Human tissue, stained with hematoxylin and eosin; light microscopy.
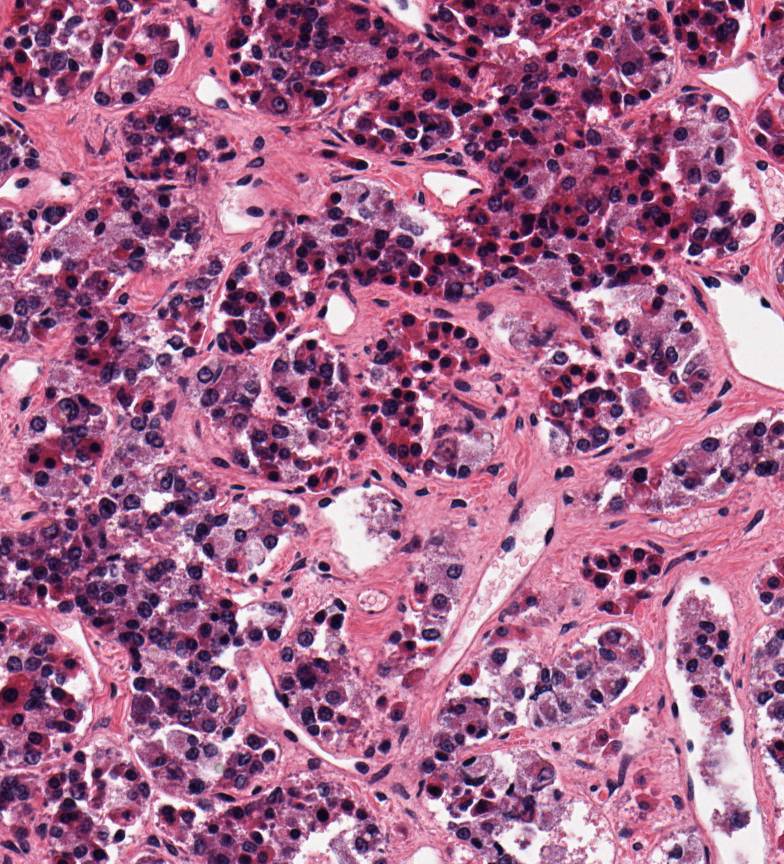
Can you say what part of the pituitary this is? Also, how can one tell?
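This is the pars distalis. Look first at the arrangement: across the whole field the cells lie in rounded nests and short cords, parted by thin pink strands of stroma.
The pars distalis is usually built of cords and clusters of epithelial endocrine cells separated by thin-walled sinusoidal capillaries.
The nest cells have round, dark nuclei of fairly uniform size. In the stromal strands, the pink collagen holds scattered slender spindle-shaped nuclei. Small white clefts part several nests from the surrounding stroma, consistent with shrinkage in processing.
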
